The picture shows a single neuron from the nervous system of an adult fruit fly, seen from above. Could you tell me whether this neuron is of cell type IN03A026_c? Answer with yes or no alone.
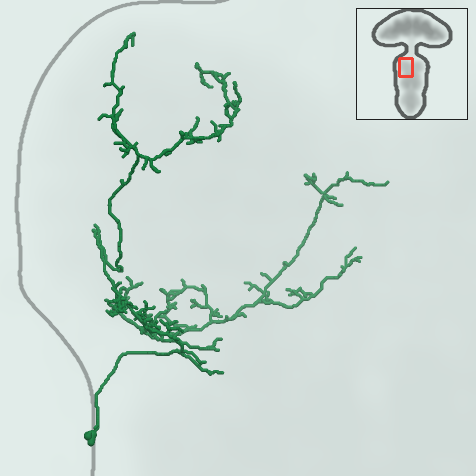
no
